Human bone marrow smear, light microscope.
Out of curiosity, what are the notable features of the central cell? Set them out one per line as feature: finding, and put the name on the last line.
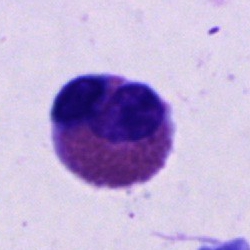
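Cell outline: roughly round
Nuclear lobes: in the upper half of the cell
Chromatin: dense, dark purple
Cytoplasm tint: pinkish-red
Identity: eosinophil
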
